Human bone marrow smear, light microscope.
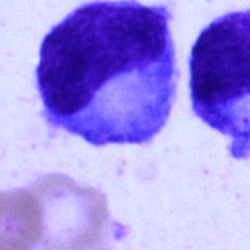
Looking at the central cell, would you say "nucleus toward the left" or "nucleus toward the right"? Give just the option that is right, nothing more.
Nucleus toward the left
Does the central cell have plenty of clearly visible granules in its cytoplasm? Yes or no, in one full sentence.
No, the cytoplasm does not hold many granules; none are visible in it.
